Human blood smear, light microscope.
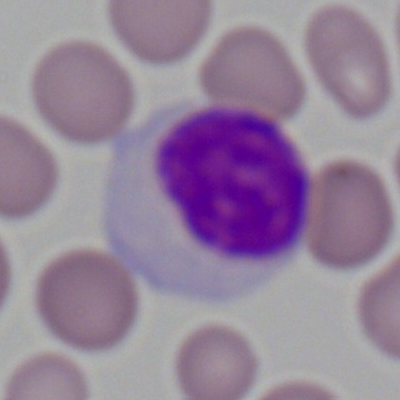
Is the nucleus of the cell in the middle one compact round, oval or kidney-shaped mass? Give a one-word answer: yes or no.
Yes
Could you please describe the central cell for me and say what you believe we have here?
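Look first at the chromatin: it is dark purple and clumped, with paler patches lying between the clumps. The surrounding cytoplasm is pale greyish-blue. Neither granules nor vacuoles are visible in it. This cell is a lymphocyte.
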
